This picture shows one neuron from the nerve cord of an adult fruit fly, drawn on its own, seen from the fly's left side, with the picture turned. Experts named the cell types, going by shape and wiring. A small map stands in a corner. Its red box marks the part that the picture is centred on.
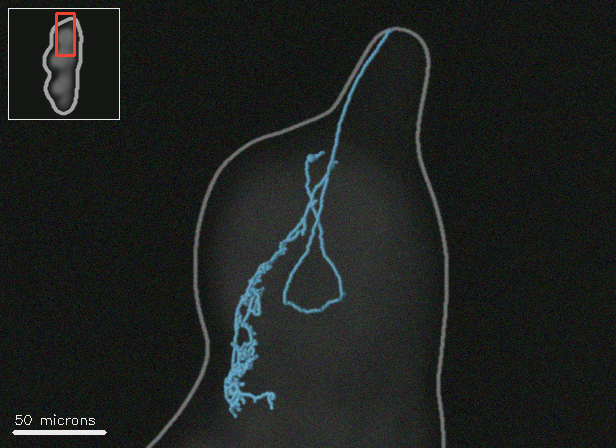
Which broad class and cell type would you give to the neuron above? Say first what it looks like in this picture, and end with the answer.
By the scale bar it is about 200 microns tall in this view. In this view it is taller than it is wide. This is an ascending neuron. The cell type is ANXXX404.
